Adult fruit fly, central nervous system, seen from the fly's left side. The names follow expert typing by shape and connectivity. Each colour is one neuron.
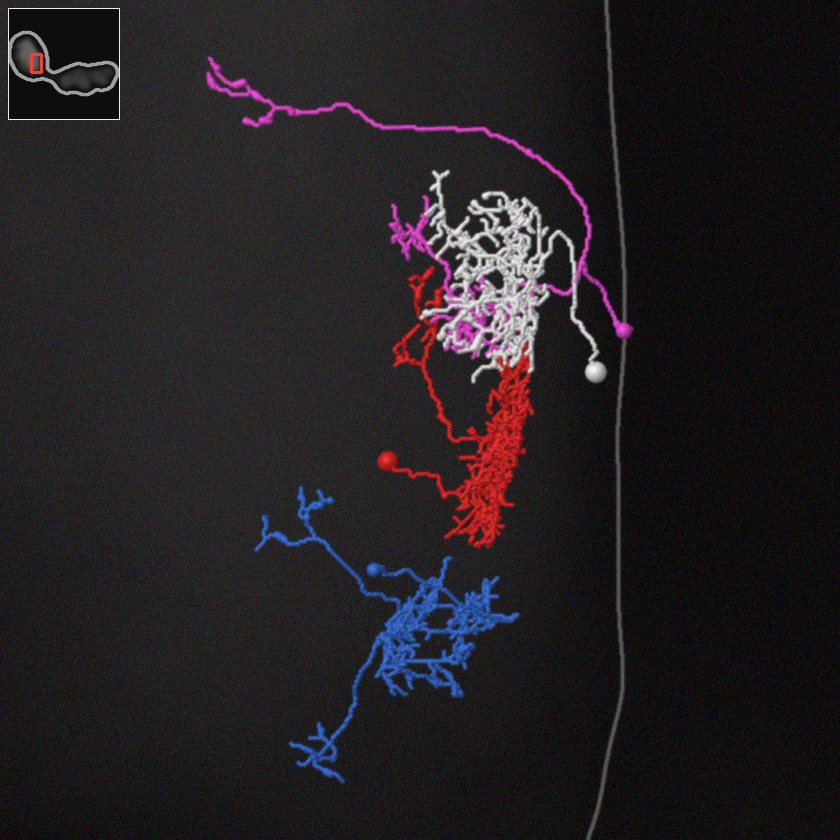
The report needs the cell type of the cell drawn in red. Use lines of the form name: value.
cell type: Tlp13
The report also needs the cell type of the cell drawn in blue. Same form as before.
cell type: Y11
